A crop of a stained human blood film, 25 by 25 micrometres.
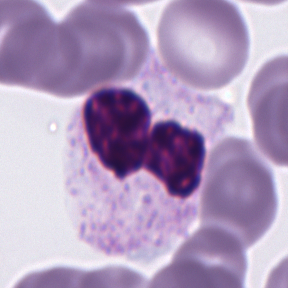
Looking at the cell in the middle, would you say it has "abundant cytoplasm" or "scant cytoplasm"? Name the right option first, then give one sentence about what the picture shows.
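Abundant cytoplasm. The cytoplasm is abundant and very pale.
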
